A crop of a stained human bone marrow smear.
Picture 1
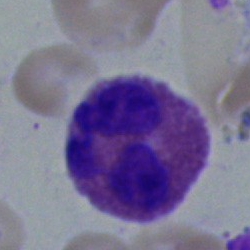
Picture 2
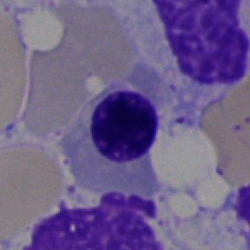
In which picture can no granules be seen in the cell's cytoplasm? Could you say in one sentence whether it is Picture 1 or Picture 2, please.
No visible granules are present in the cytoplasm of the cell in picture 2.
